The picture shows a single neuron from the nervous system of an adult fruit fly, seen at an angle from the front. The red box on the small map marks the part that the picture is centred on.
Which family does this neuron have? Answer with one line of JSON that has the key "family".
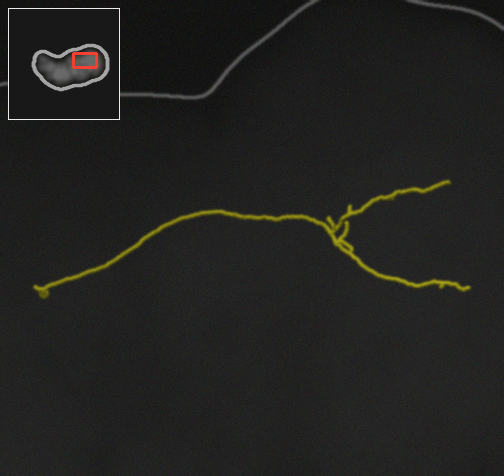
{"family": "hemilineage DM6_posterior"}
